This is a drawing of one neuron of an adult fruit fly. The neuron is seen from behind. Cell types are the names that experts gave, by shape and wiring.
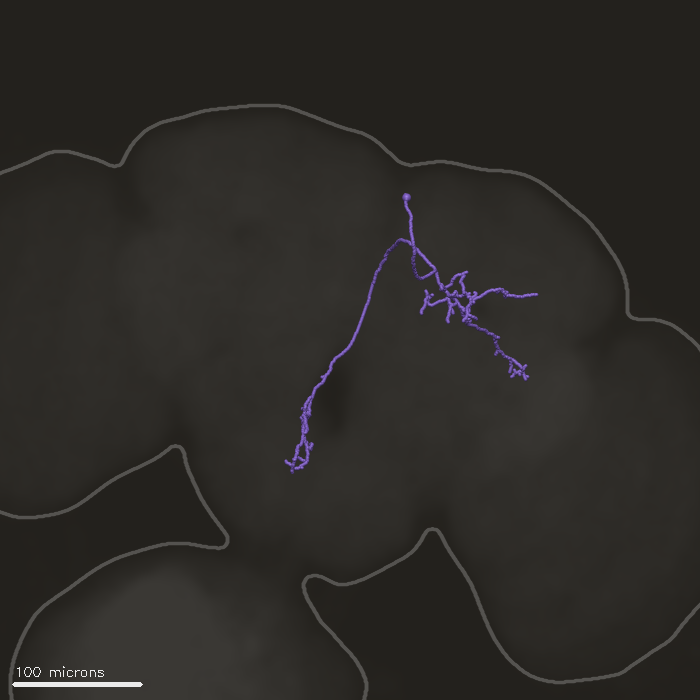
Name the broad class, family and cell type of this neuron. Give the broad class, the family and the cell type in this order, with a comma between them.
central-brain intrinsic neuron, hemilineage SMPpm1, CL210_a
